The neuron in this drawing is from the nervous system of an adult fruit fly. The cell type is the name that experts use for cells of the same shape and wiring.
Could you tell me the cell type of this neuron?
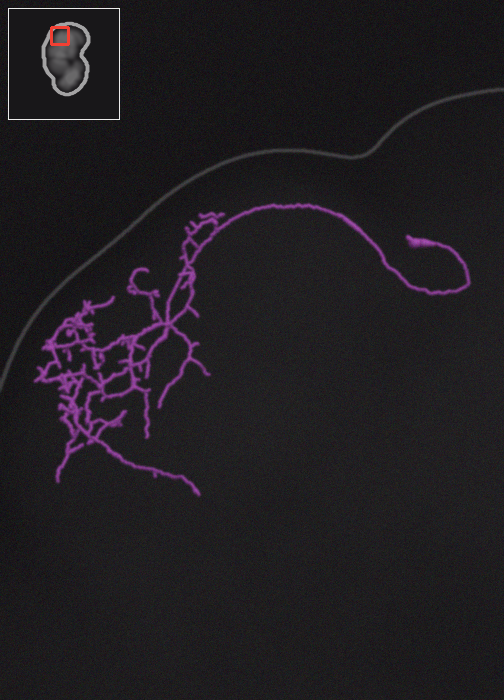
SLP173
